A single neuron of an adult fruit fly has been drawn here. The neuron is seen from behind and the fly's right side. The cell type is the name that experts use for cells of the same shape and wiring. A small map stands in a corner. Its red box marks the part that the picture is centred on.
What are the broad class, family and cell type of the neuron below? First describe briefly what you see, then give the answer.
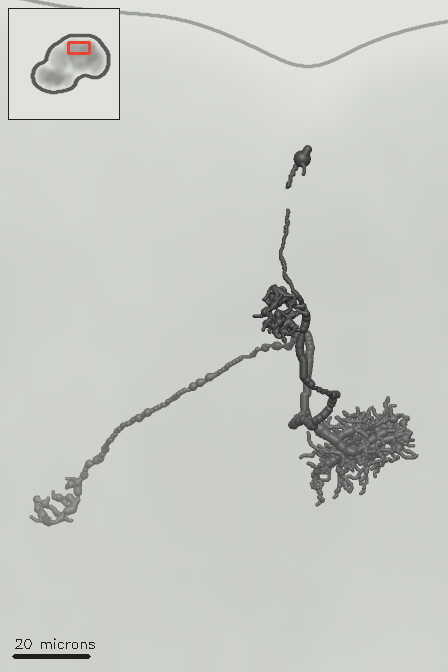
From left to right in the picture it spans about 100 microns. Dozens of branch ends can be seen. It is a central-brain intrinsic neuron. The name of its family is class CX. Its cell type is EPG.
